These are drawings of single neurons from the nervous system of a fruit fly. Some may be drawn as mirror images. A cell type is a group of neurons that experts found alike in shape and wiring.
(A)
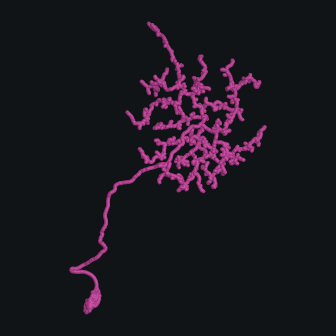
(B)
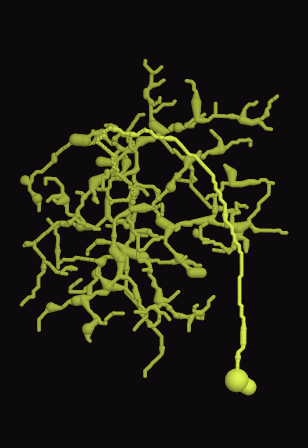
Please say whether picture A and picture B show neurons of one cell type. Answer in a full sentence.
They are of different cell types.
